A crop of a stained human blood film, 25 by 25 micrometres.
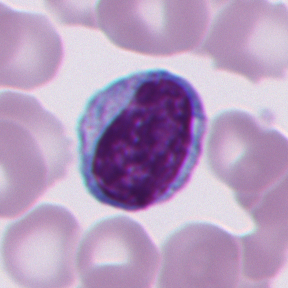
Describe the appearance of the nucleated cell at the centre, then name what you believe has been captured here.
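Notice that the nucleus lies off-centre, toward the lower right, and its chromatin is dark purple and clumped. Pale blue cytoplasm forms its widest crescent on the upper-left side of the nucleus. So this is a typical lymphocyte.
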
